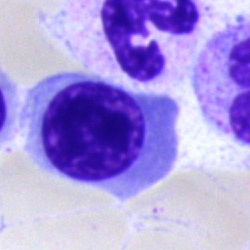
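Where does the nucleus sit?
Off-centre, toward the left side of the cell.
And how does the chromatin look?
Dark and coarsely clumped.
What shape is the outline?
Irregular, tapering to a point at the bottom.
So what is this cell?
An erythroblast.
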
